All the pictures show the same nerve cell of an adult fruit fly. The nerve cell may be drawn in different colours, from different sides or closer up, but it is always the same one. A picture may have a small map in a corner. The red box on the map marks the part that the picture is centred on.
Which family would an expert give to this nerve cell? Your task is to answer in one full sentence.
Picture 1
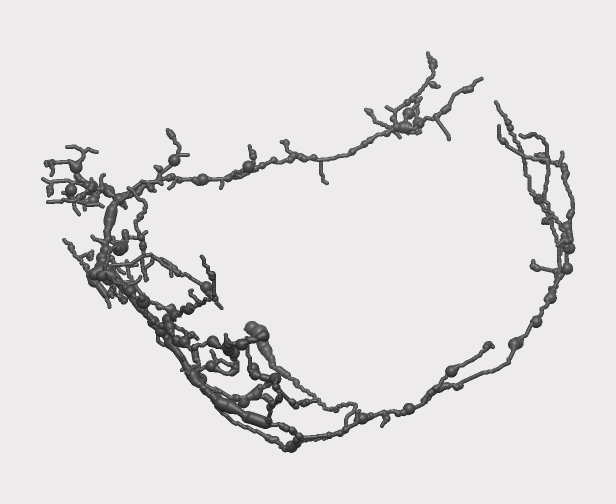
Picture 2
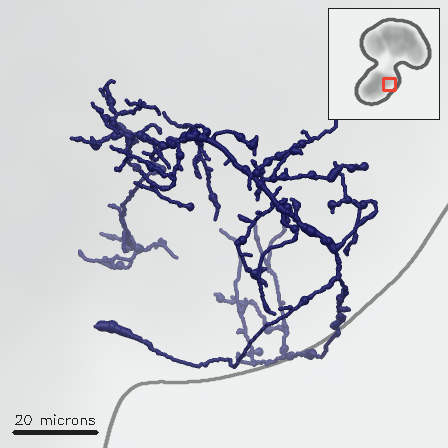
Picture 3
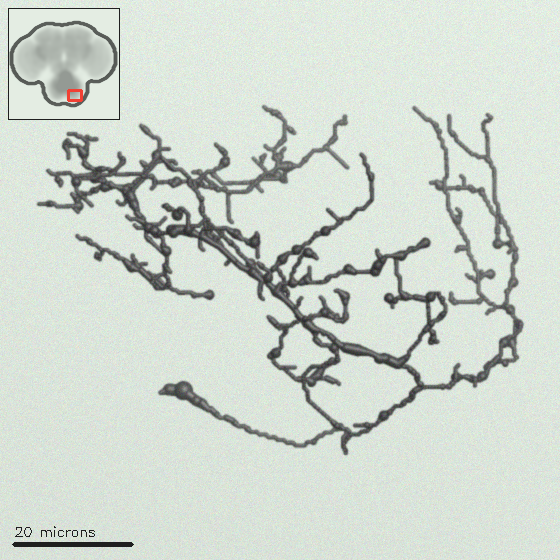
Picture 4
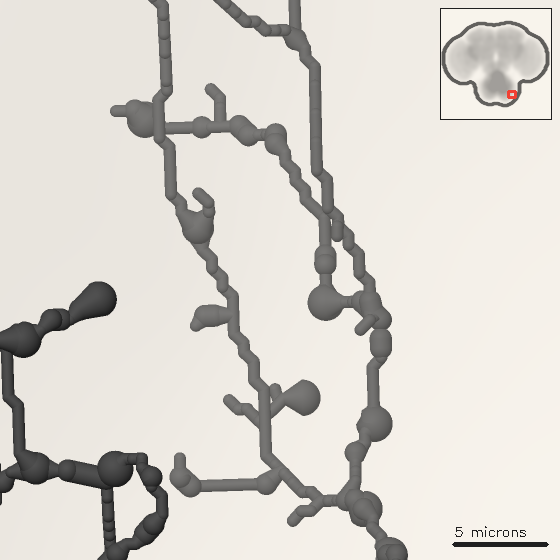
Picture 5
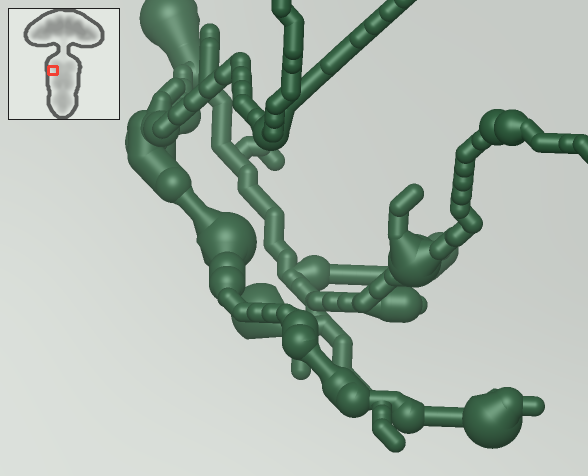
The family classification of the nerve cell is hemilineage 01B.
